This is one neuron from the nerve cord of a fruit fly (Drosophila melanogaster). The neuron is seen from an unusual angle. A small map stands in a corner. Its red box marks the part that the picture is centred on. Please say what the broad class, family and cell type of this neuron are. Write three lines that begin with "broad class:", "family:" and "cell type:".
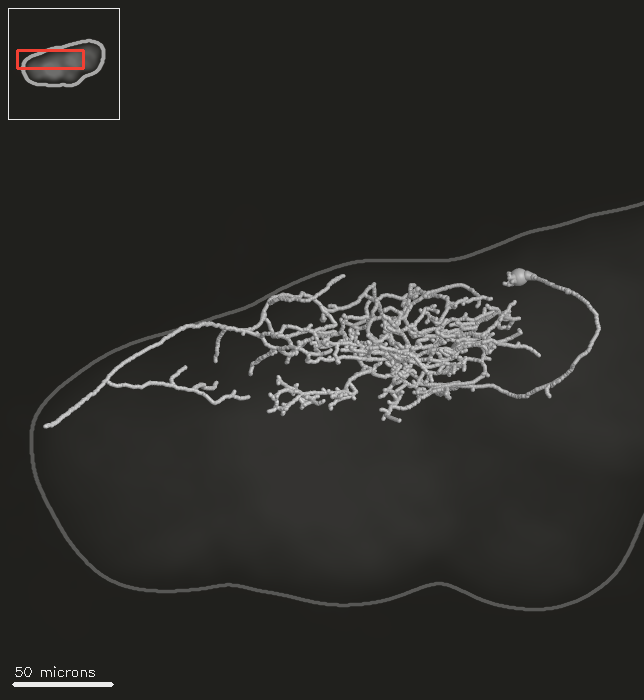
broad class: ascending neuron
family: hemilineage 19B
cell type: AN19B024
